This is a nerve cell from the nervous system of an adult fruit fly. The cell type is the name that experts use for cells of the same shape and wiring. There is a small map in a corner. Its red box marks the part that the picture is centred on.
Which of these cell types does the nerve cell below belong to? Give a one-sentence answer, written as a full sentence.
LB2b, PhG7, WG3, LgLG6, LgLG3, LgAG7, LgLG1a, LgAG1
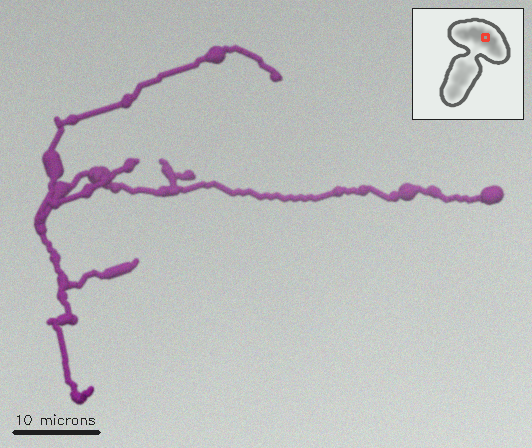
The cell type of this nerve cell is LB2b.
